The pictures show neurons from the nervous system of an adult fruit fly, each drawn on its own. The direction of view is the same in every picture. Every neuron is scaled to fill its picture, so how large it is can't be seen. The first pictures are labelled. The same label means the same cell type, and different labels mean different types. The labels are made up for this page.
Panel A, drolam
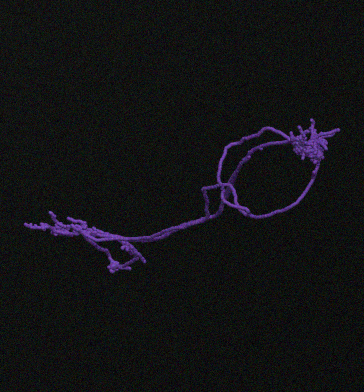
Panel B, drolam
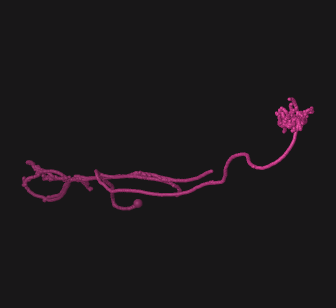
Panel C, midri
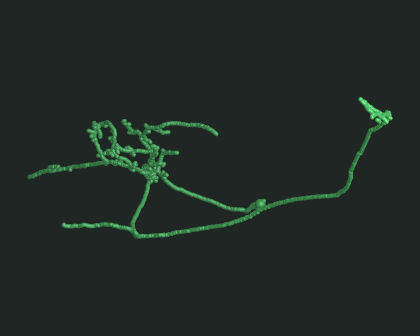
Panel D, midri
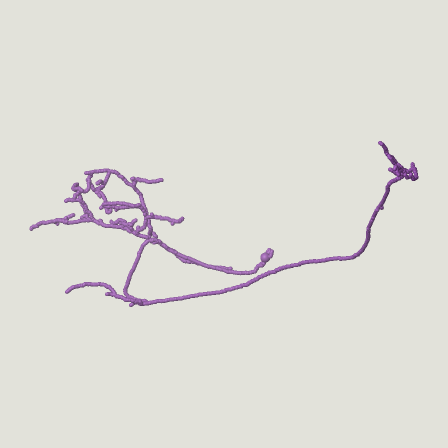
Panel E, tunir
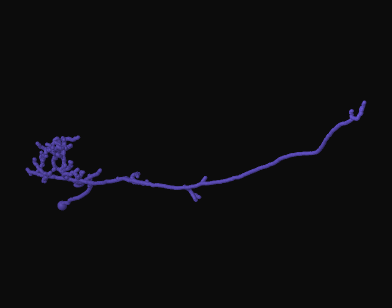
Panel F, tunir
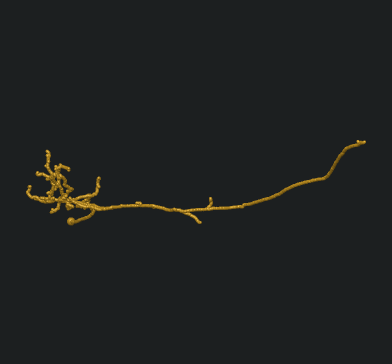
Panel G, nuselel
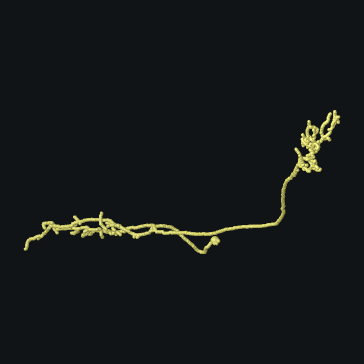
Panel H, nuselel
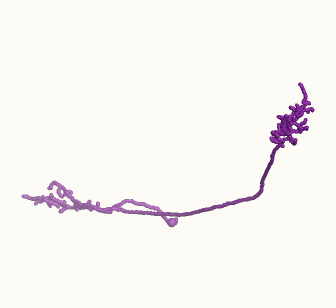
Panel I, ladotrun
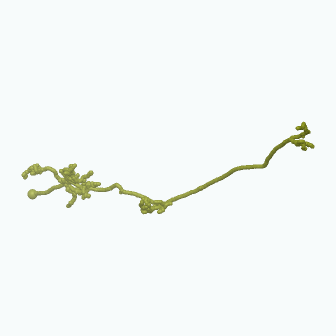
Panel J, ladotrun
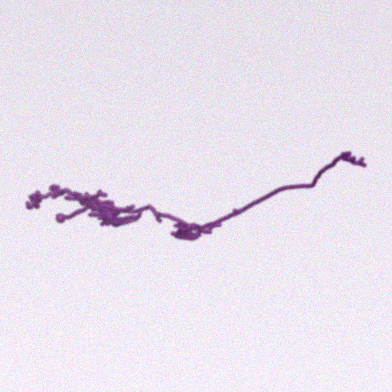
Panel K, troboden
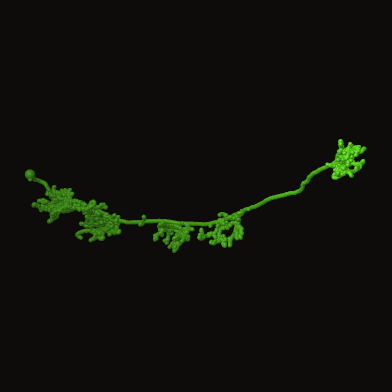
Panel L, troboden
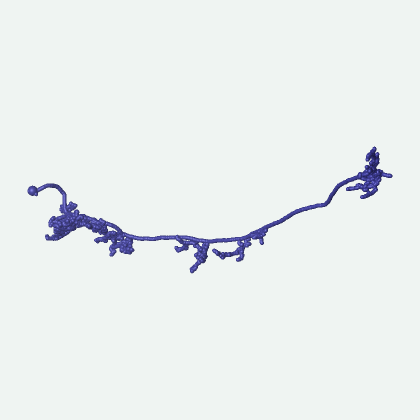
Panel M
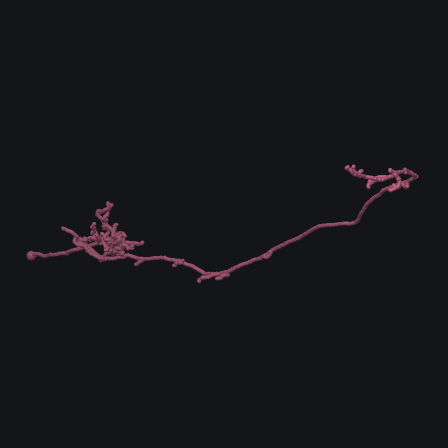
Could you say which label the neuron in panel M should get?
ladotrun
